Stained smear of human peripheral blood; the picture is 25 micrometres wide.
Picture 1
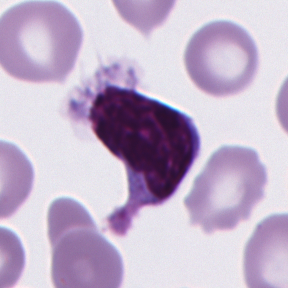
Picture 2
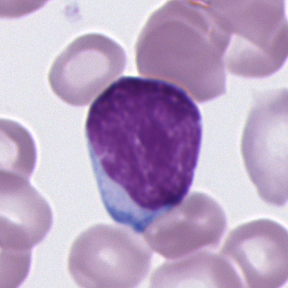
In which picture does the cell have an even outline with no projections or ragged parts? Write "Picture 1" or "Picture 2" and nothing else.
Picture 2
